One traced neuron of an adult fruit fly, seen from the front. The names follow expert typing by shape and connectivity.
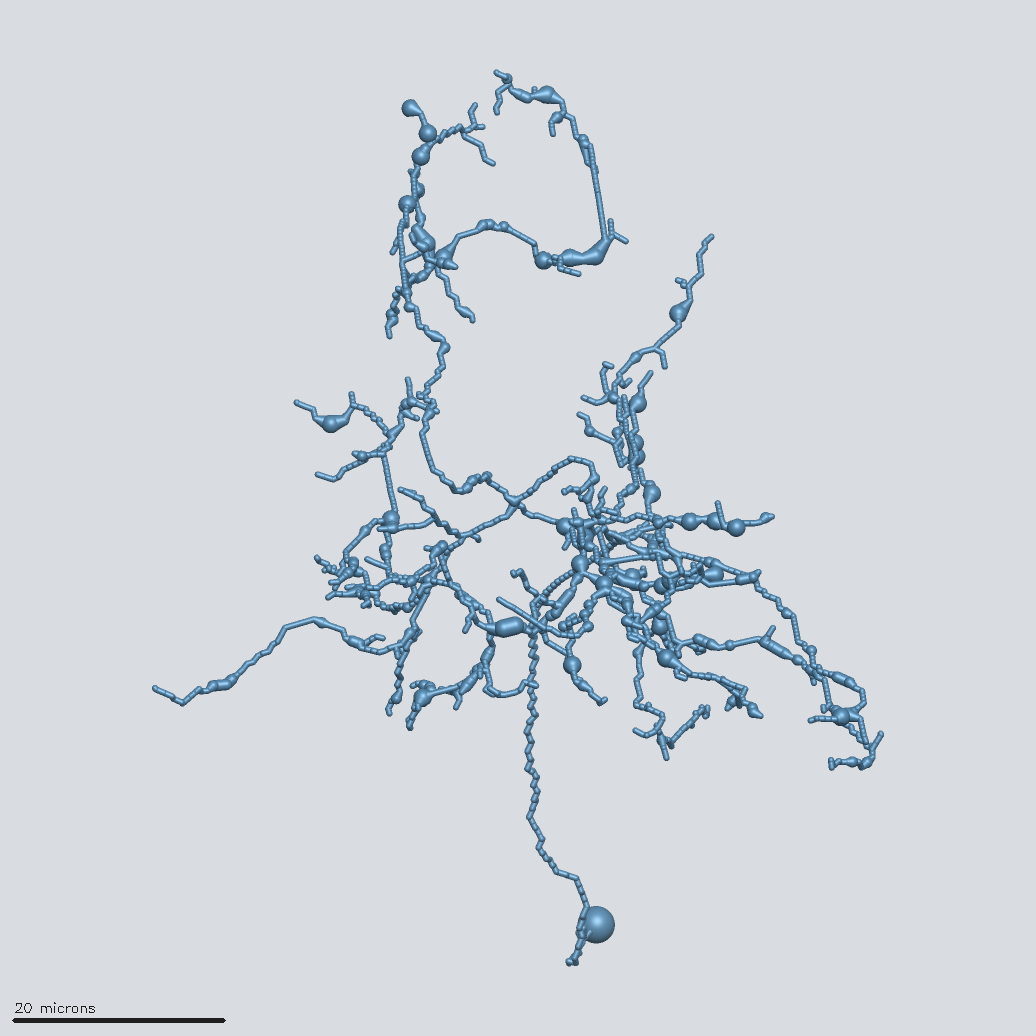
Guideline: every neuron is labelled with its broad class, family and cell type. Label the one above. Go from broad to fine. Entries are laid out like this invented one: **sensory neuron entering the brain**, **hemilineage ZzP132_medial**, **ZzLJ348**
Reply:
**nerve-cord intrinsic neuron**, **hemilineage 05B**, **IN05B090**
